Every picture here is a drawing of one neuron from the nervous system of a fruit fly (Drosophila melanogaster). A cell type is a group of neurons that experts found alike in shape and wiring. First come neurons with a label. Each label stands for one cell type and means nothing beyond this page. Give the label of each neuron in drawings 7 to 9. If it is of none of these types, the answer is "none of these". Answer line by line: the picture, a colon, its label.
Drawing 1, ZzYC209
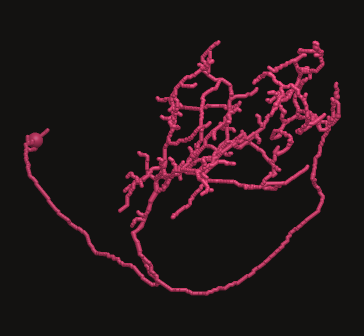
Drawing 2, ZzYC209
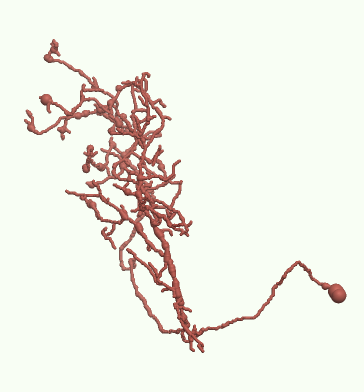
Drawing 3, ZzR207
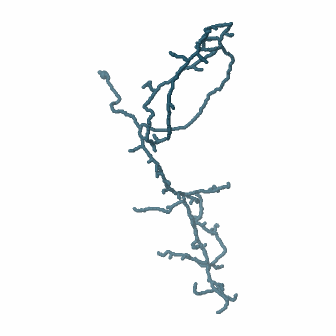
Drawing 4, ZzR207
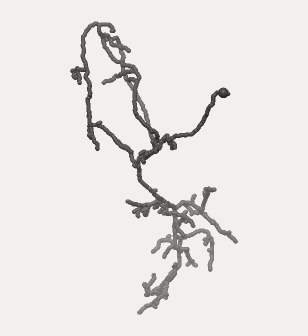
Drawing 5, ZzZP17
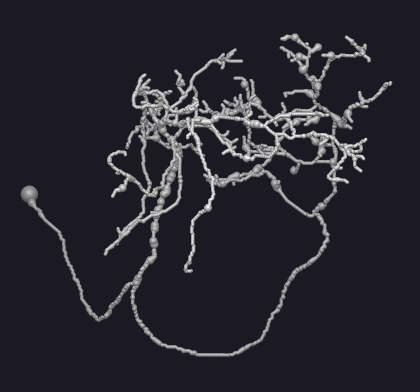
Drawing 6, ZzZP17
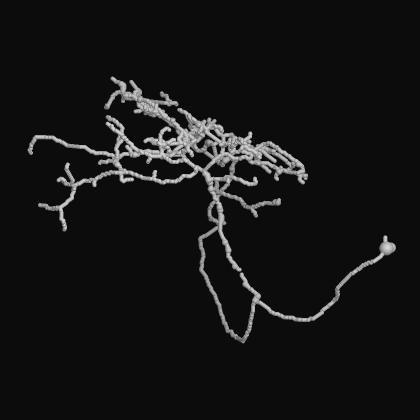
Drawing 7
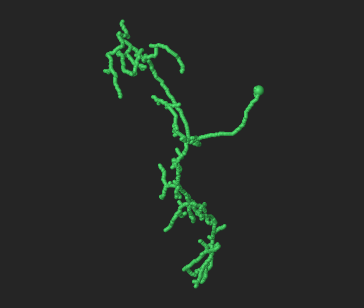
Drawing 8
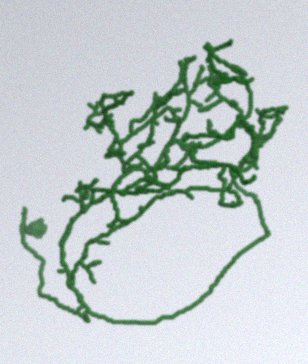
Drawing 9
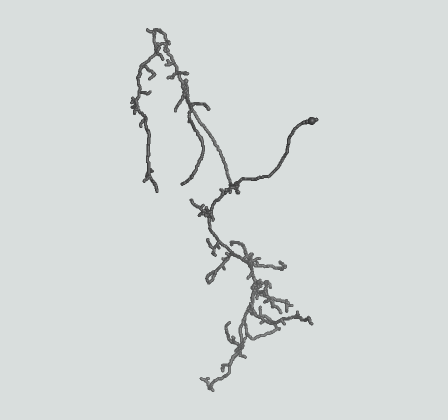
7: ZzR207
8: ZzYC209
9: ZzR207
